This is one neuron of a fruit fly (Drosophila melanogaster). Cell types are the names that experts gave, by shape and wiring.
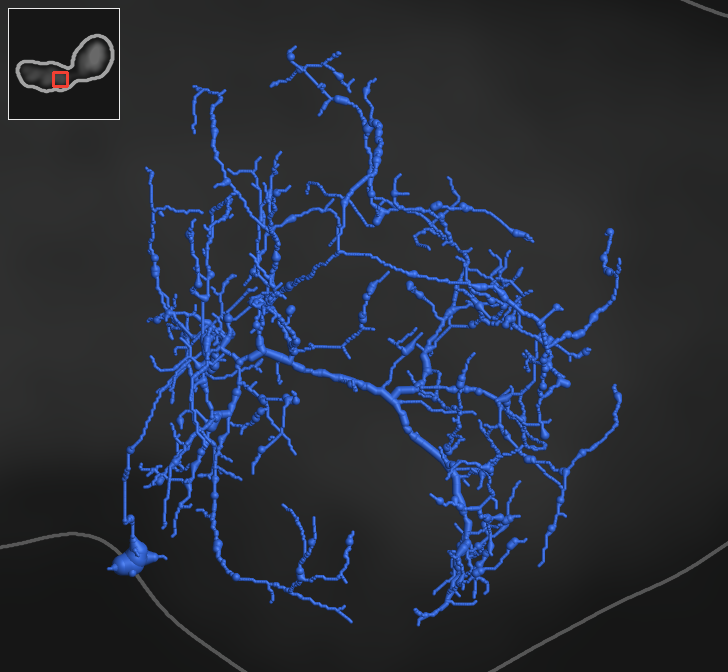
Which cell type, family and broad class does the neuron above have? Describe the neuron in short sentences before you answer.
Its cell body lies at the lower left of the picture. The picture shows more than a hundred branch ends. It is of cell type IN04B009. The family is hemilineage 04B. This is a nerve-cord intrinsic neuron.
